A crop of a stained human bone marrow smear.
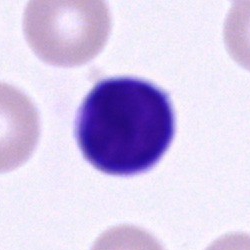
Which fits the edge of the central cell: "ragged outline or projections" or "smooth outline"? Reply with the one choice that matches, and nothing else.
Smooth outline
